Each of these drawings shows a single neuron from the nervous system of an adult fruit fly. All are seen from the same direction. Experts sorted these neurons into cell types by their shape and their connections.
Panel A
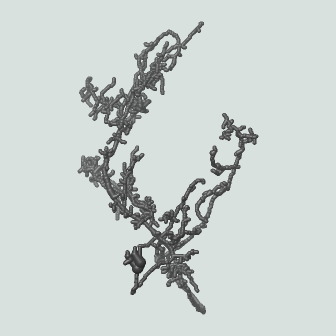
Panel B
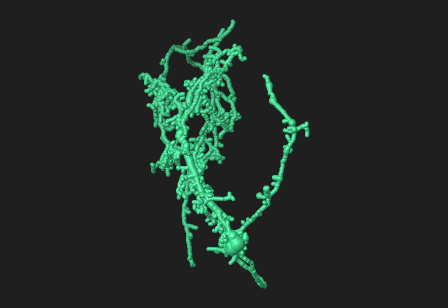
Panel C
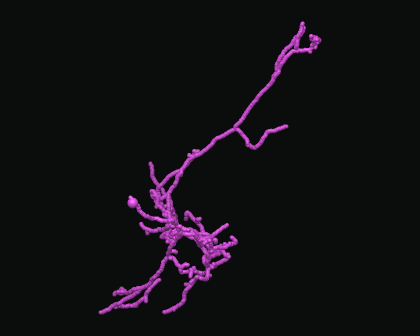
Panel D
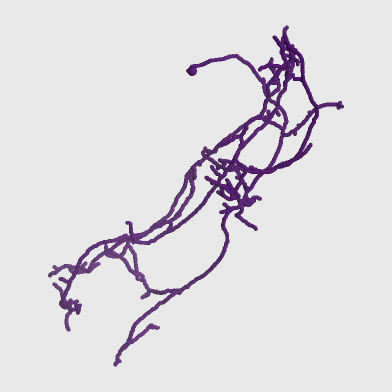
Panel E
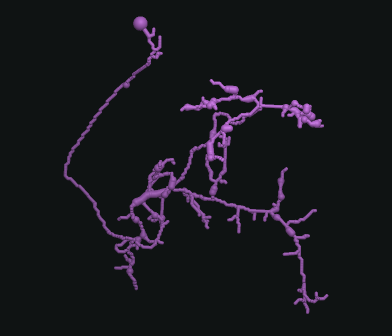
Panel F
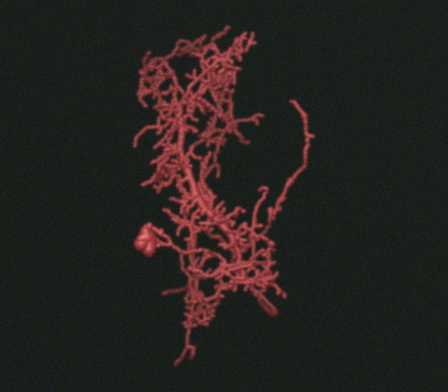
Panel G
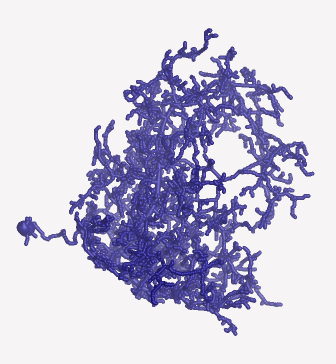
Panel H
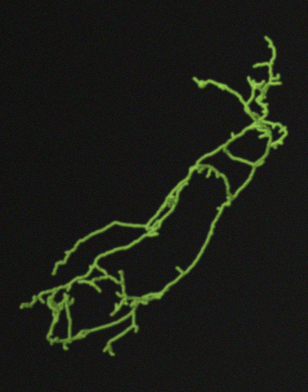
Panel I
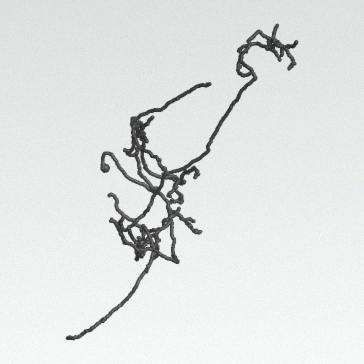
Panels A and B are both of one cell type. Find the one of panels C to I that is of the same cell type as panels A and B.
Panel F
